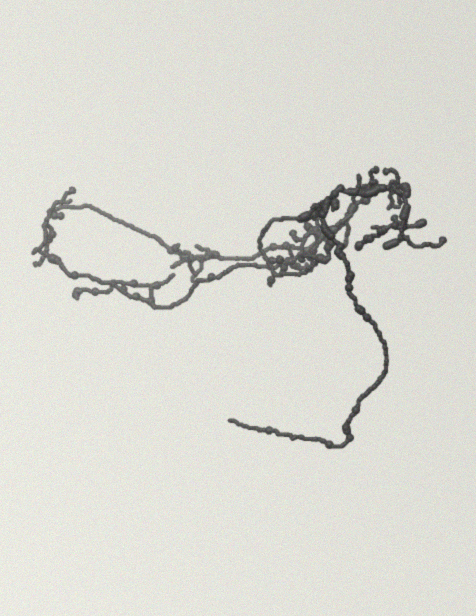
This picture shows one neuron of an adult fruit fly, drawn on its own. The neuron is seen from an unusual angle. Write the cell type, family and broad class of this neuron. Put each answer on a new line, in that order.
PhG10
class gustatory
sensory neuron entering the brain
